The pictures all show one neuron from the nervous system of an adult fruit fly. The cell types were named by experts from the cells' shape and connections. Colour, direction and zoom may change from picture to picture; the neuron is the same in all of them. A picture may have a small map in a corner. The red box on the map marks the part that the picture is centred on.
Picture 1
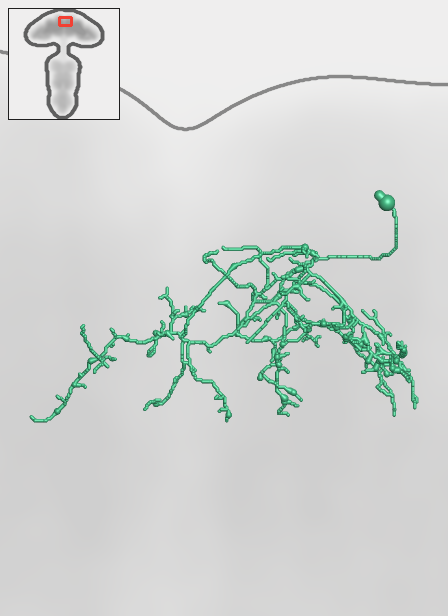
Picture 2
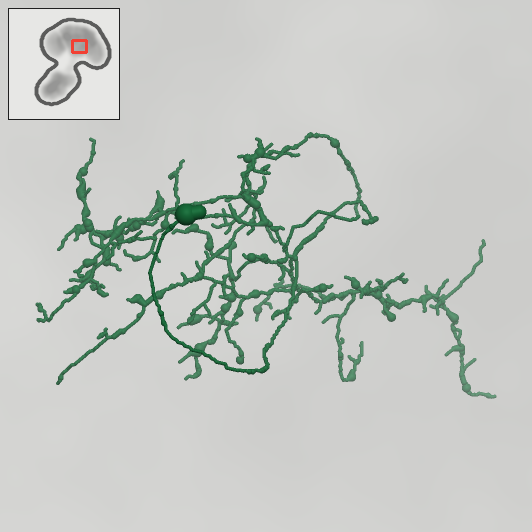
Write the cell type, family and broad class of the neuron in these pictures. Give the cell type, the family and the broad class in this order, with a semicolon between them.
GNG261; hemilineage TRdm; central-brain intrinsic neuron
